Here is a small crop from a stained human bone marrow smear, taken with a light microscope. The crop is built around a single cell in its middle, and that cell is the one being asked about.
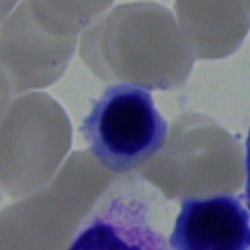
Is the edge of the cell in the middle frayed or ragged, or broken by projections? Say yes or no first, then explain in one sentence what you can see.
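Yes. The cell outline is ragged, with small projections on the left side.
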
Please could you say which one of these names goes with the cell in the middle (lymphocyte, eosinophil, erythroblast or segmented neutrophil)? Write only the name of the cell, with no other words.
erythroblast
